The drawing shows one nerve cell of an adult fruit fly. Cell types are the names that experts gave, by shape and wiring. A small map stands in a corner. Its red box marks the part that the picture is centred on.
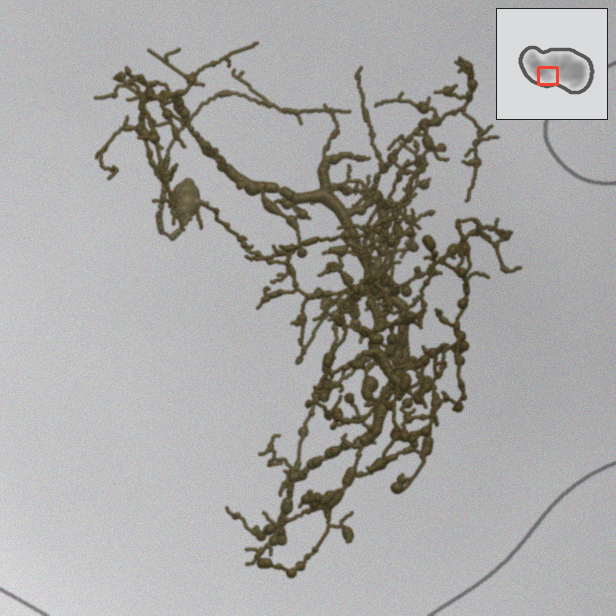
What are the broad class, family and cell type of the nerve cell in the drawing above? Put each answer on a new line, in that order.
nerve-cord intrinsic neuron
hemilineage 03A
IN03A023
